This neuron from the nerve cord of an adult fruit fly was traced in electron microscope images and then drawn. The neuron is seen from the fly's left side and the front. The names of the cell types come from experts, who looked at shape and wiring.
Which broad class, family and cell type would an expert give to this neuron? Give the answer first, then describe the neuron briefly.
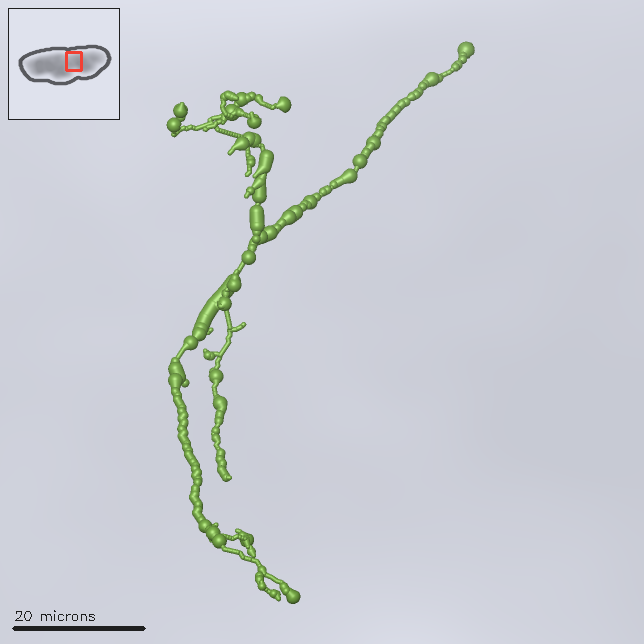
Its broad class is sensory neuron entering the nerve cord. Its family is called class mechanosensory tactile. Its cell type is SNta03. The drawing shows no cell body. By the scale bar it is about 85 microns tall in this view.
